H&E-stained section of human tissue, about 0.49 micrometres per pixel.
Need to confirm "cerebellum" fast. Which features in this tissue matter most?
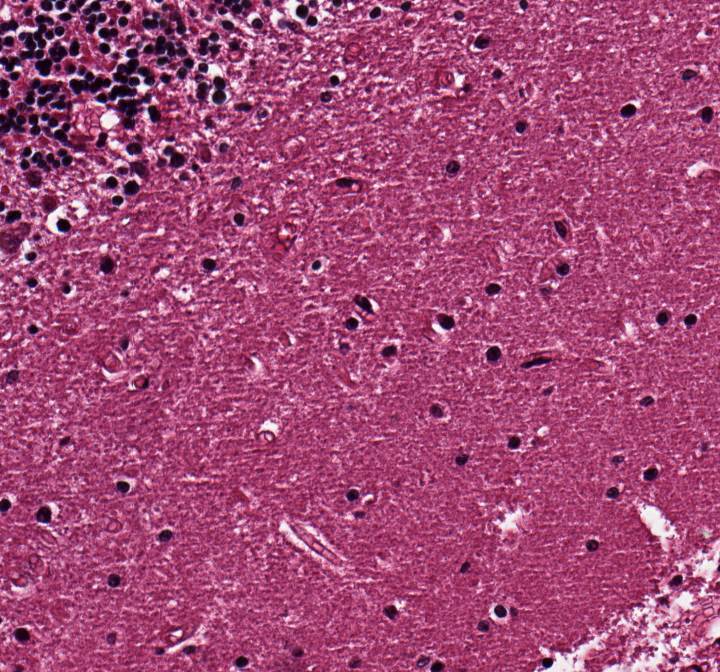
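Against the name cerebellum, the sparsely cellular part of the field is the closest match.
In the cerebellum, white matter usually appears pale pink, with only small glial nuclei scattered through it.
Here, across that sparse area, small round dark nuclei lie singly and widely spaced, which agrees with this. The background over most of the field is a finely fibrillary eosinophilic neuropil. In the upper left corner, by contrast, small, round, darkly stained nuclei with scant visible cytoplasm are densely packed together.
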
